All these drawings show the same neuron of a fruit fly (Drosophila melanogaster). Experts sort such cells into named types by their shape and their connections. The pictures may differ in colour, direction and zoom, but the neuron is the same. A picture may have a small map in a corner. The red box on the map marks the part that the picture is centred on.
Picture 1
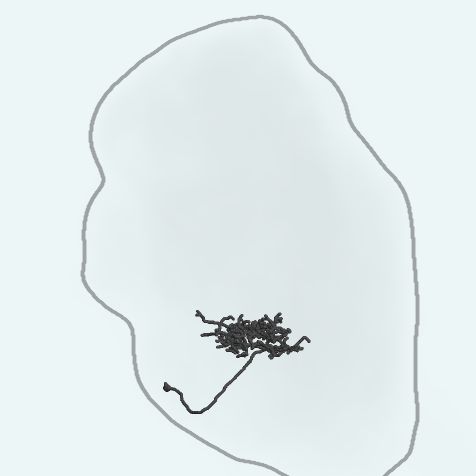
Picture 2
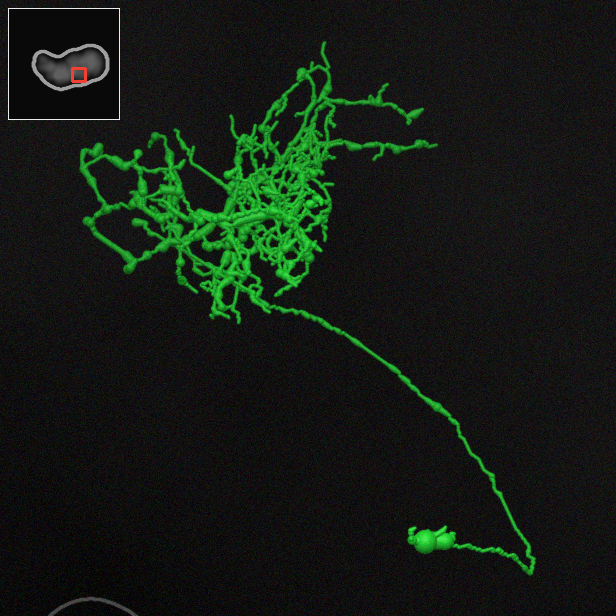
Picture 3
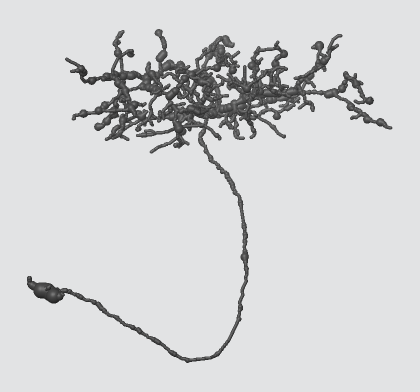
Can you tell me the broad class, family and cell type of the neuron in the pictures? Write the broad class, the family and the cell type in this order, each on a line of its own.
central-brain intrinsic neuron
hemilineage MD3
AMMC030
